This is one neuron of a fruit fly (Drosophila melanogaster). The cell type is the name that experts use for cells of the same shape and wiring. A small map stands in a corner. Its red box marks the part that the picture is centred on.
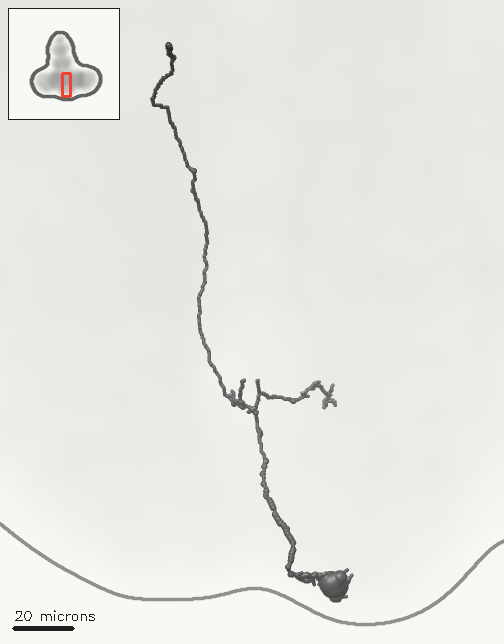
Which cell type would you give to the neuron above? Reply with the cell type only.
Hugin-RG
